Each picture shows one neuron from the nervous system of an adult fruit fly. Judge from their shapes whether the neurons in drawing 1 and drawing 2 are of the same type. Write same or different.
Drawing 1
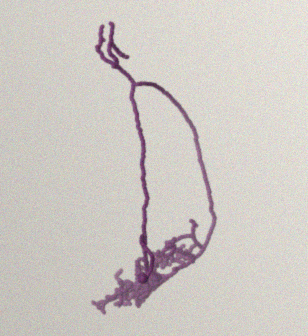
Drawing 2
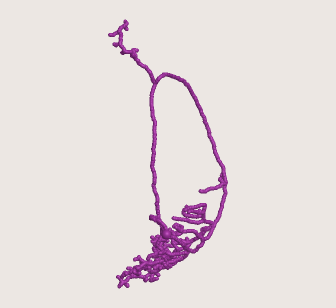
same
